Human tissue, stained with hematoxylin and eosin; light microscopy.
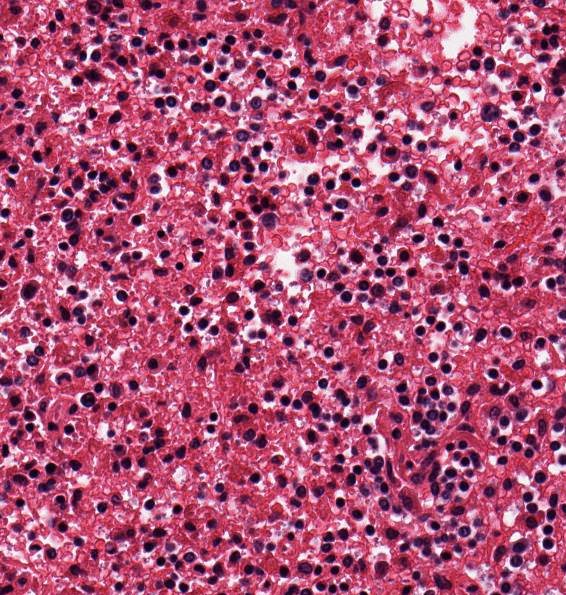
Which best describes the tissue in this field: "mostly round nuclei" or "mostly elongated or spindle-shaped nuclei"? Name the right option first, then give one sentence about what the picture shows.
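Mostly round nuclei. Small round cells with dark, dense nuclei and scant cytoplasm are scattered evenly among the red cells across the whole field.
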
